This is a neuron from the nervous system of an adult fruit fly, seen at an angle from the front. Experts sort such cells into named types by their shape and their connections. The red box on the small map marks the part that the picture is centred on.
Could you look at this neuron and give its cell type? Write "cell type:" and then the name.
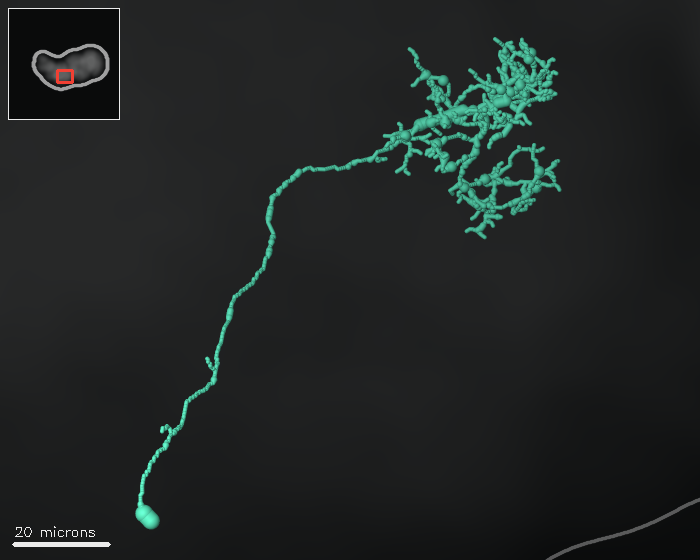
cell type: Tm24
